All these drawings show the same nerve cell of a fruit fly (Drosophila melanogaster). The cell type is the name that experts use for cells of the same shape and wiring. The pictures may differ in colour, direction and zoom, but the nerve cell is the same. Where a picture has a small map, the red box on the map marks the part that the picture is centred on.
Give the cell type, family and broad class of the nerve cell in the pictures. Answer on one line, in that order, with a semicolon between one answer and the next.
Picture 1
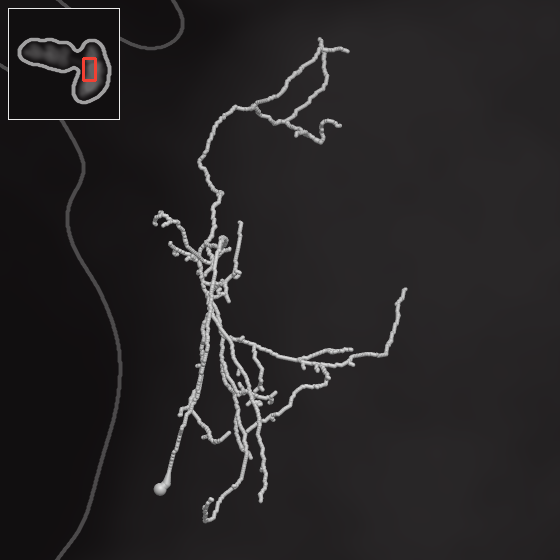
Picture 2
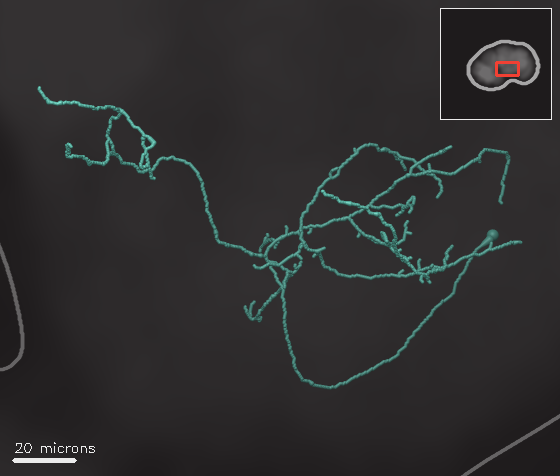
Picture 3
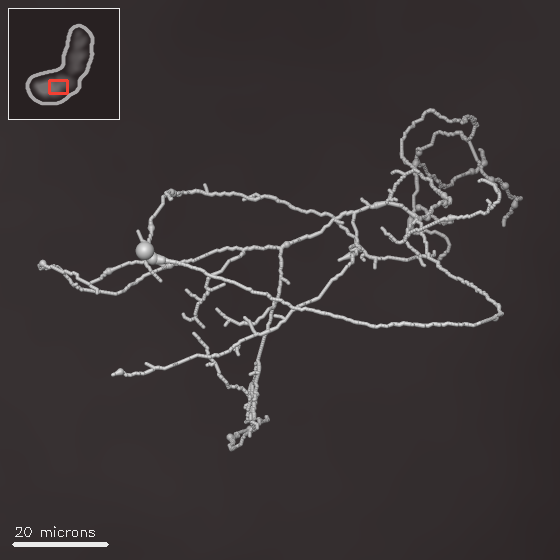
GNG646; hemilineage LB3; central-brain intrinsic neuron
